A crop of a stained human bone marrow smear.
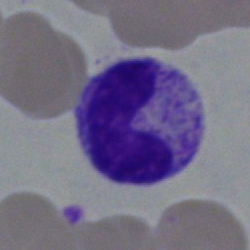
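Band neutrophil in a stained bone marrow smear, the cell in the middle. You'll see a round, smooth outline, and the nucleus fills most of the cell, indented with its notch facing right. The cytoplasm is a pale lilac.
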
